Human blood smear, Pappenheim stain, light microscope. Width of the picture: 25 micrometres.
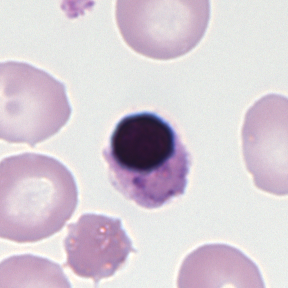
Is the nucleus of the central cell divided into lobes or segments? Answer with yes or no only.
No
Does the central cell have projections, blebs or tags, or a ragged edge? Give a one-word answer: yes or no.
Yes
